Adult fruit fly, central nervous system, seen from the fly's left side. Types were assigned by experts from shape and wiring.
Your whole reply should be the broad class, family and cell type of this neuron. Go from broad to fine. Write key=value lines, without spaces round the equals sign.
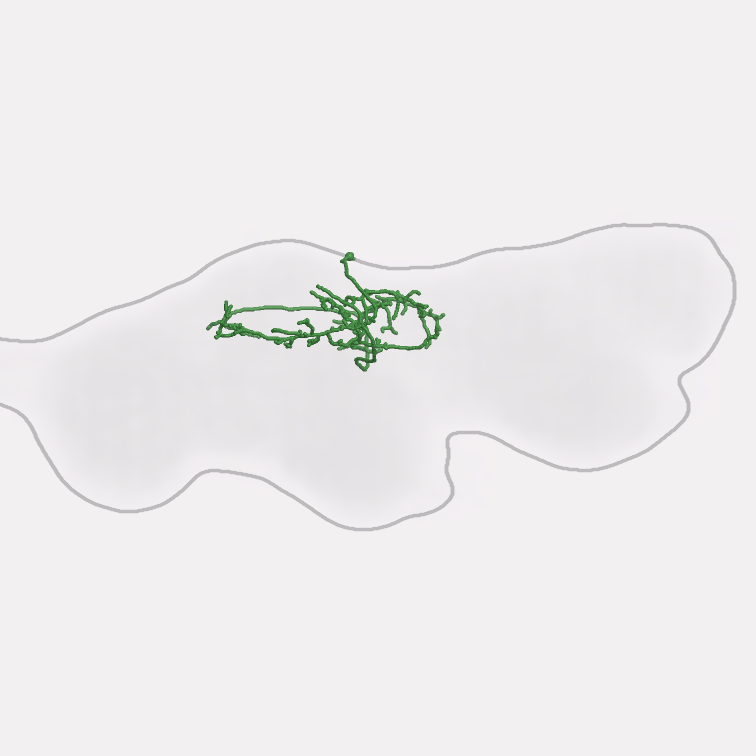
broad_class=nerve-cord intrinsic neuron
family=hemilineage 19B
cell_type=IN19B045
